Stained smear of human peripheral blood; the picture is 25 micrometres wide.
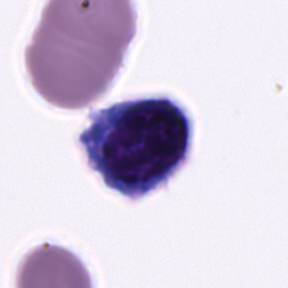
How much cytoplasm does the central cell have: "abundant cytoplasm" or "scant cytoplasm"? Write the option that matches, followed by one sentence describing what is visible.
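Scant cytoplasm. The nucleus fills most of the cell.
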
